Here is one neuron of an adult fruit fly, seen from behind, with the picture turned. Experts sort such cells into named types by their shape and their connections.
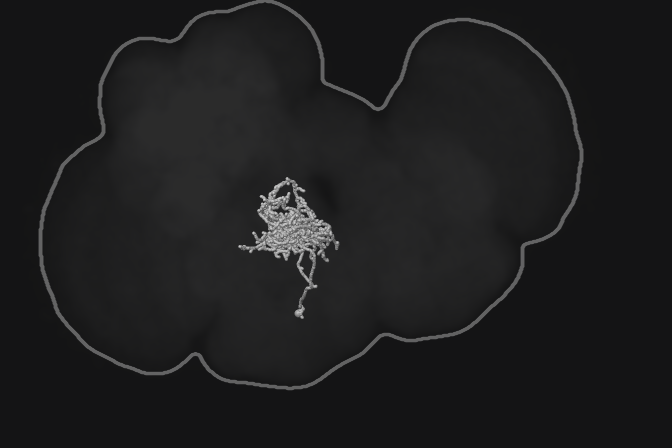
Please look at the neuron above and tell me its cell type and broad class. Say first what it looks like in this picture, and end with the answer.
In this view it is taller than it is wide. It is of cell type LAL016. This is a central-brain intrinsic neuron.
